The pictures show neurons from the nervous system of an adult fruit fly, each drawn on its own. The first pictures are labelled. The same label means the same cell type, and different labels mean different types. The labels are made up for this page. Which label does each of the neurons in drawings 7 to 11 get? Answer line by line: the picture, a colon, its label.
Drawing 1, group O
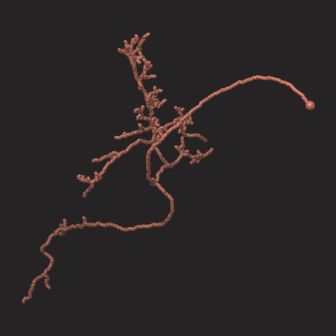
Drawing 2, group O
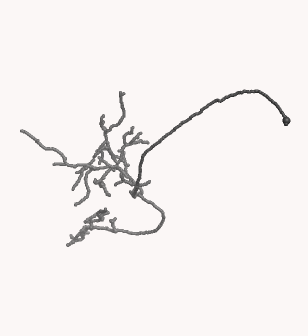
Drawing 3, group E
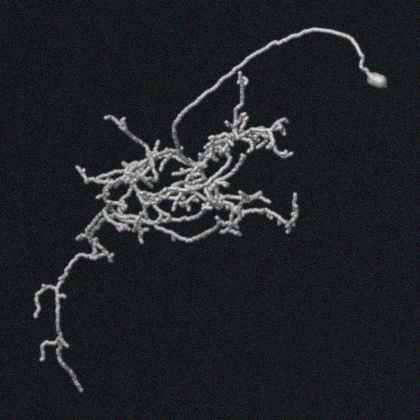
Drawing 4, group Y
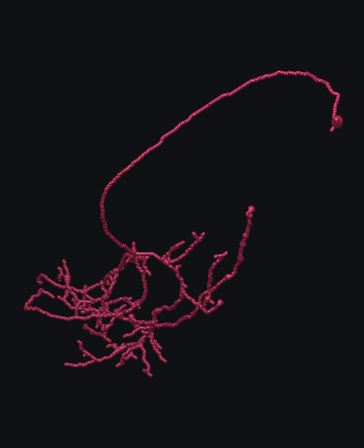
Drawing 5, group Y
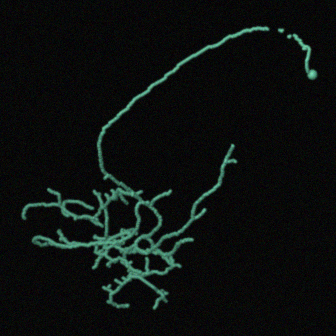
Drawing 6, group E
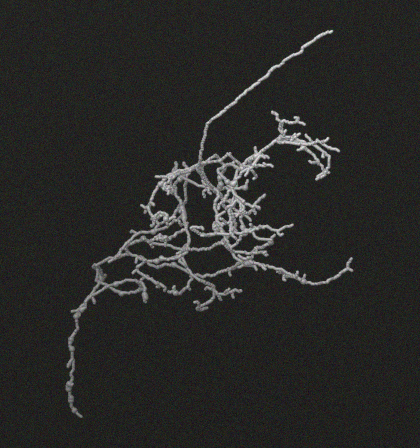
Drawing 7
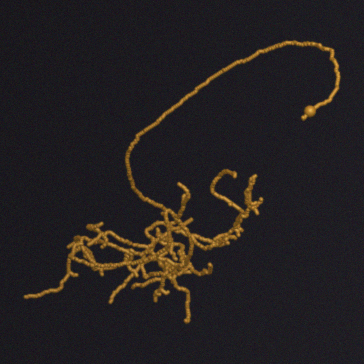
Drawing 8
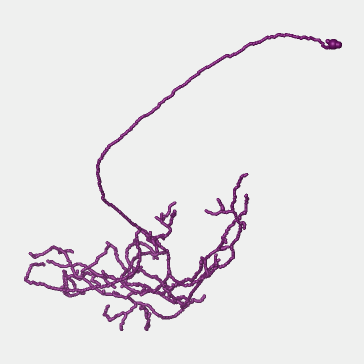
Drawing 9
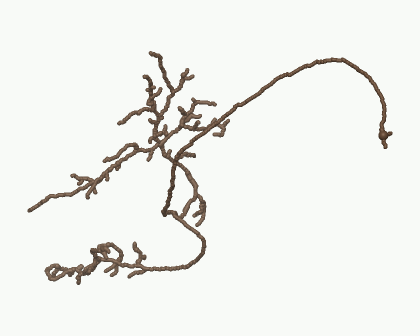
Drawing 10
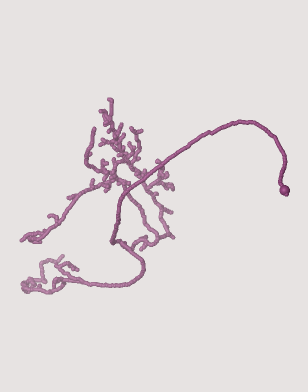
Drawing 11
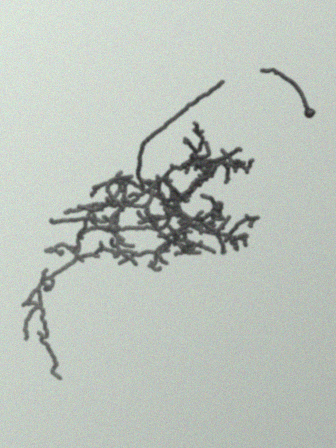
7: group Y
8: group Y
9: group O
10: group O
11: group E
